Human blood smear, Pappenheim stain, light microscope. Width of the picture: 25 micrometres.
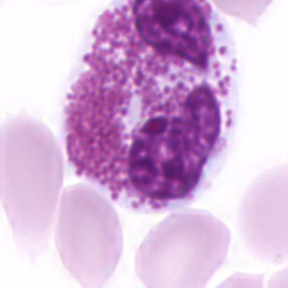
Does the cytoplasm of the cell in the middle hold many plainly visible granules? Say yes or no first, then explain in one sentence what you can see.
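Yes. The cytoplasm is packed with coarse, round granules of even size.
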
